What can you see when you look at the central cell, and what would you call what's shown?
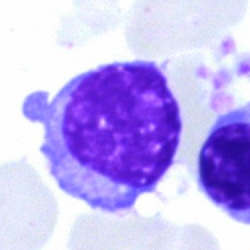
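See how the nucleus sits off-centre toward the upper right, so the widest rim of cytoplasm ends up on the lower left? The dark purple chromatin is broken up by lots of small pale spots all over the nucleus. There's a single small rounded bleb sticking out of the upper left edge, and the outline turns ragged along the lower left margin. It's a lymphocyte.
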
